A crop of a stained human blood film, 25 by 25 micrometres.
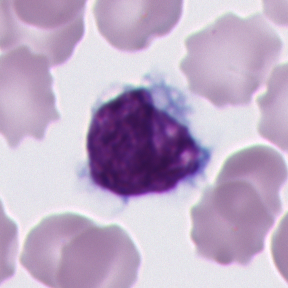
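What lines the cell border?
Many fine, hair-like cytoplasmic projections, most plentiful along the top and upper right of the cell.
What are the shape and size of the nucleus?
Roughly triangular, with a blunt corner pointing to the lower right, and about 10 micrometres across.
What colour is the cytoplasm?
Pale blue.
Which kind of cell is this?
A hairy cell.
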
